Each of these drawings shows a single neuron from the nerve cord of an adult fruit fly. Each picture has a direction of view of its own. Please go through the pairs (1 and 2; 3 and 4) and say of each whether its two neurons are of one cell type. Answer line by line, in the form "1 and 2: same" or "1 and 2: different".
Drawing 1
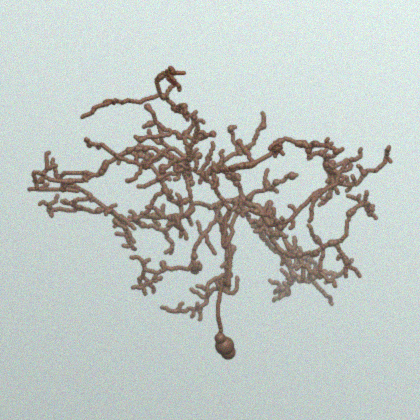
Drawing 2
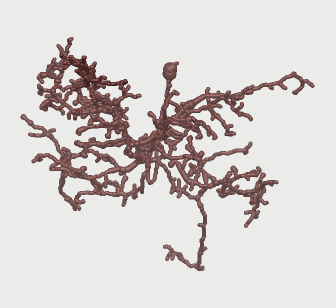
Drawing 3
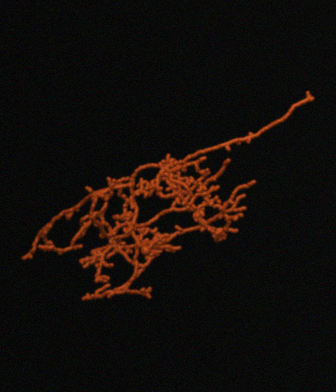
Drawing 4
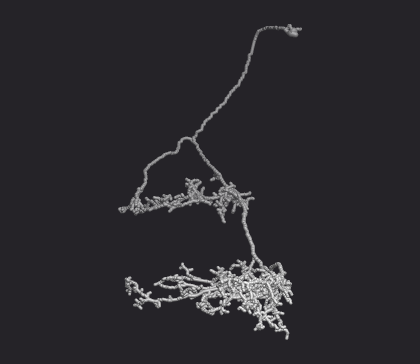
1 and 2: same
3 and 4: different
